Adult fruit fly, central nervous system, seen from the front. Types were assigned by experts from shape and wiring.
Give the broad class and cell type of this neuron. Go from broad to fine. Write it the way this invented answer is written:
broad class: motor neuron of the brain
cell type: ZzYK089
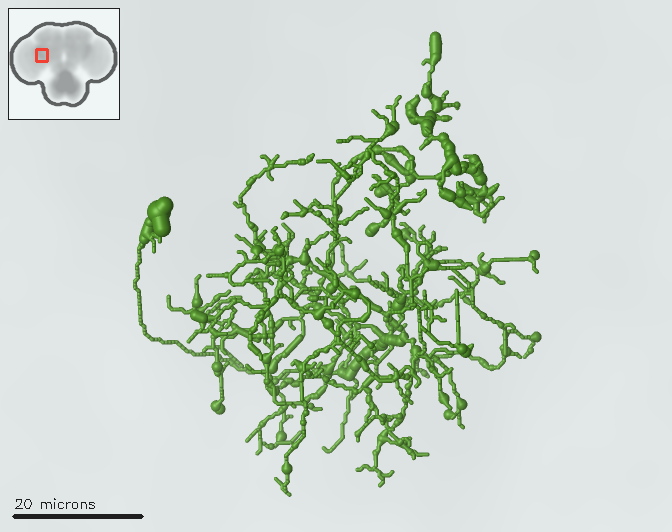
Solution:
broad class: central-brain intrinsic neuron
cell type: CB1903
